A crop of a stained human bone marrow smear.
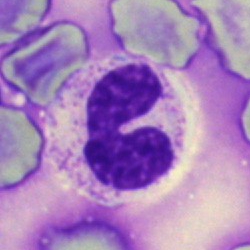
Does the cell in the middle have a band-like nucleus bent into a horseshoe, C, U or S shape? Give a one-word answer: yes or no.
Yes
